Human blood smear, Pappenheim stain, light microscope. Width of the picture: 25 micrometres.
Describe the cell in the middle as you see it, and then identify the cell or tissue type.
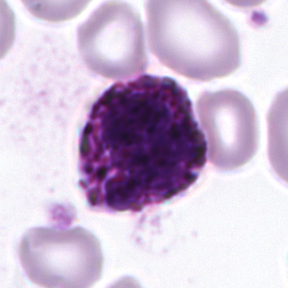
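The cell has a roughly round outline with a slightly bumpy edge. Coarse granules, dark purple to almost black, lie scattered over the whole cell, nucleus included. They hide the nucleus, so its outline cannot be traced. This cell is a basophil.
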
